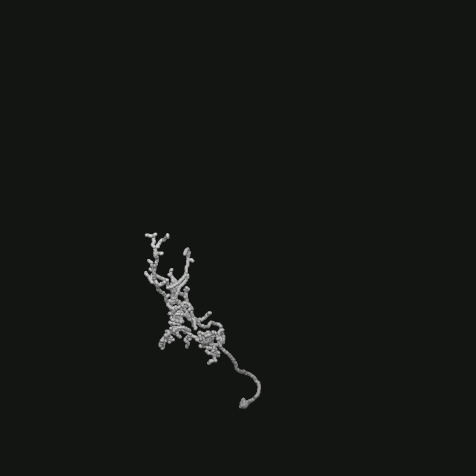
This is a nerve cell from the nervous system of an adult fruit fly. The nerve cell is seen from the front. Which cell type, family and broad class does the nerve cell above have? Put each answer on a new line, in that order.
ALIN8
ALIN
central-brain intrinsic neuron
